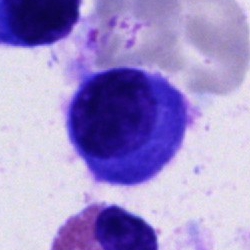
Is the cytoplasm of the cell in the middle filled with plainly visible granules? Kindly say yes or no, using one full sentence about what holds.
No, the cytoplasm of this cell holds no visible granules.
